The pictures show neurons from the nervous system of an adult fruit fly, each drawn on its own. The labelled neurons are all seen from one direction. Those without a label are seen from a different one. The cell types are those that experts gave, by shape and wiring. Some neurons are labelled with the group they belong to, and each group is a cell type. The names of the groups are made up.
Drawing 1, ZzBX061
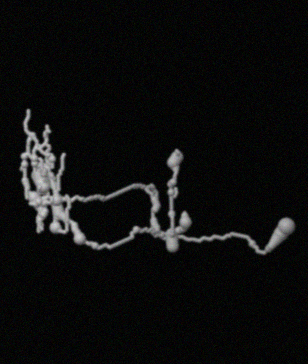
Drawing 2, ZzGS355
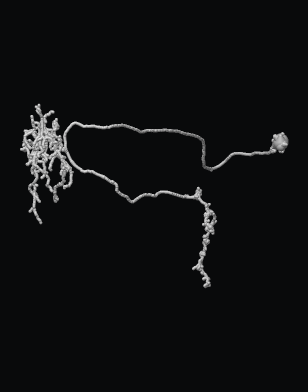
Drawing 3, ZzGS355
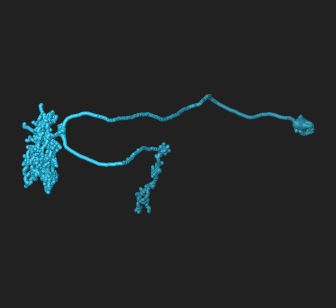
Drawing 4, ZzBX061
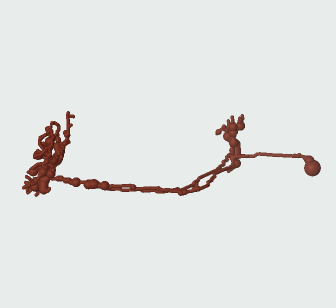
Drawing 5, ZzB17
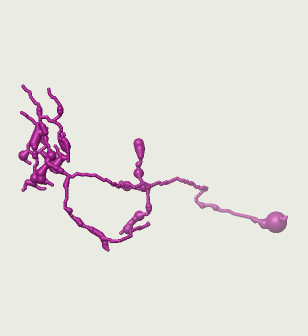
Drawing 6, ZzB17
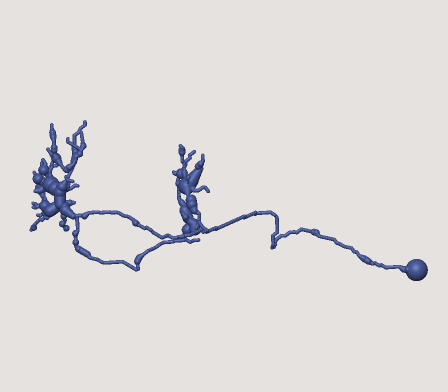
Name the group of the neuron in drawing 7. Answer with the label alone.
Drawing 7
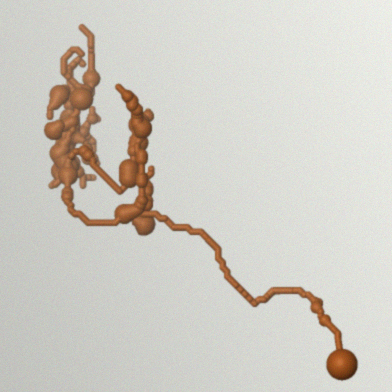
ZzB17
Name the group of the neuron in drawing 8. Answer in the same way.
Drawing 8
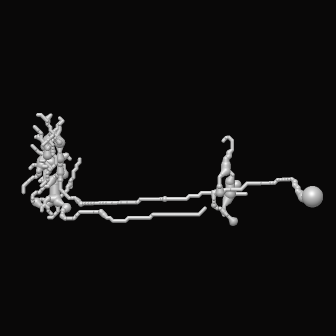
ZzBX061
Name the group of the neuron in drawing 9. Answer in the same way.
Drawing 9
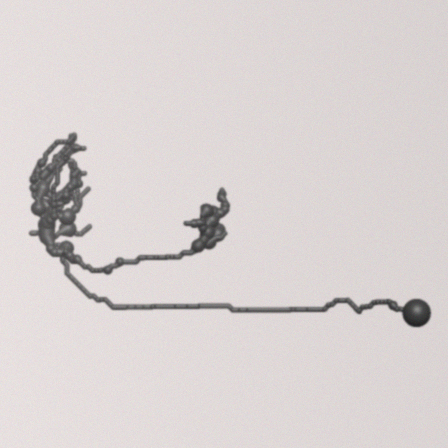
ZzB17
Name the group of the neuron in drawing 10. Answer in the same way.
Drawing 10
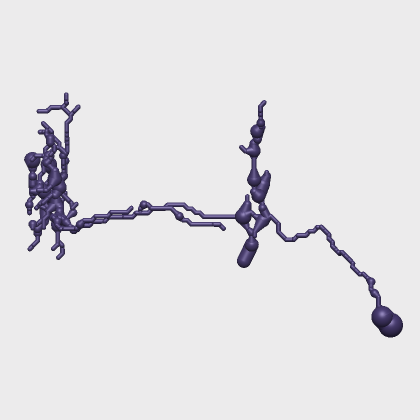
ZzBX061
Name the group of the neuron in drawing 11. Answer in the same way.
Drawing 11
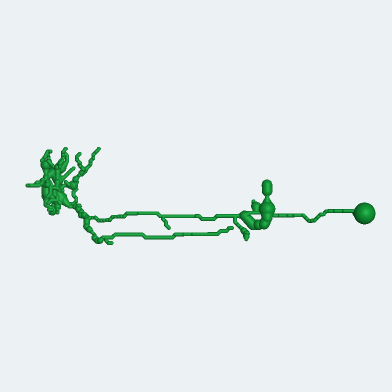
ZzBX061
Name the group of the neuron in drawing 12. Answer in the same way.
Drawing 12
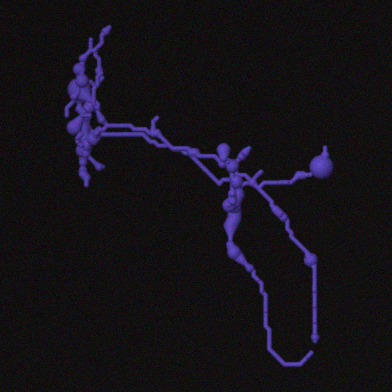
ZzBX061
